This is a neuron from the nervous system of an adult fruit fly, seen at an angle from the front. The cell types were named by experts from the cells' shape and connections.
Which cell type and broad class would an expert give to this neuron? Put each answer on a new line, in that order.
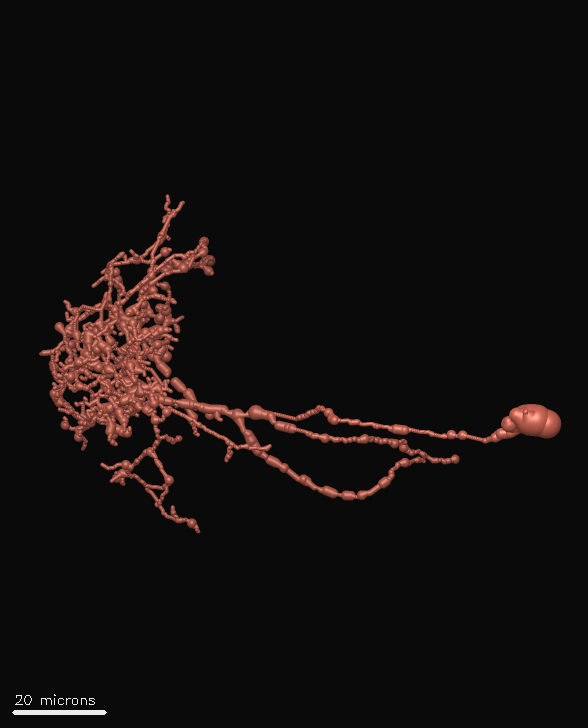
GNG628
central-brain intrinsic neuron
